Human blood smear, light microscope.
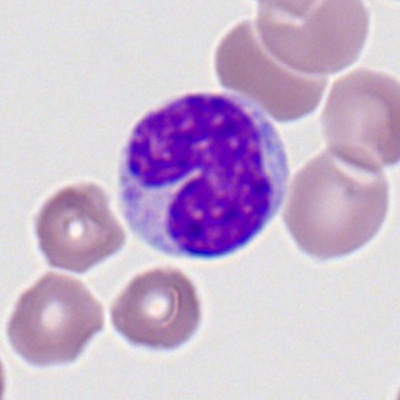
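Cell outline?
Round, smooth.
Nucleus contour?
Indented by a deep notch on its left side.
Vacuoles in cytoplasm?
None seen.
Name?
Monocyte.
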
